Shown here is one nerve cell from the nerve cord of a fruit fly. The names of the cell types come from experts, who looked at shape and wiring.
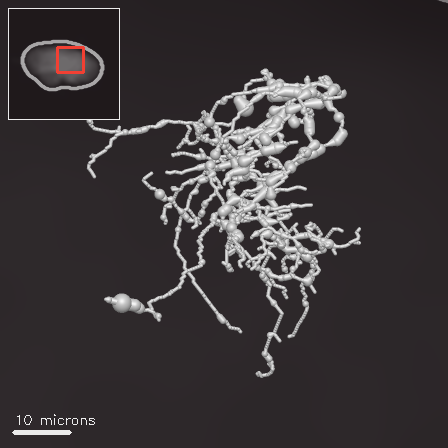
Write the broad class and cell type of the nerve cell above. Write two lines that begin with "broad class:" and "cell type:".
broad class: nerve-cord intrinsic neuron
cell type: INXXX400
